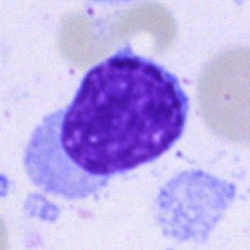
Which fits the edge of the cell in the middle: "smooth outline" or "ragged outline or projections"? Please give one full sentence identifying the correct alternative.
Ragged or frayed parts, or projections, blebs or tags, break the cell's edge.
